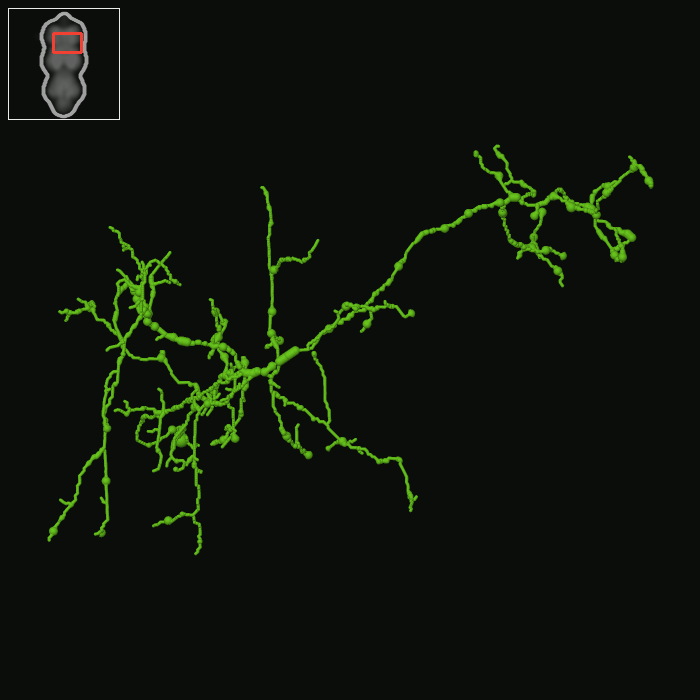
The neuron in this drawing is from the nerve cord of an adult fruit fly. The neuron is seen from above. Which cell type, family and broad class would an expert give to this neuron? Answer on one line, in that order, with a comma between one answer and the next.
IN12B070, hemilineage 12B, nerve-cord intrinsic neuron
